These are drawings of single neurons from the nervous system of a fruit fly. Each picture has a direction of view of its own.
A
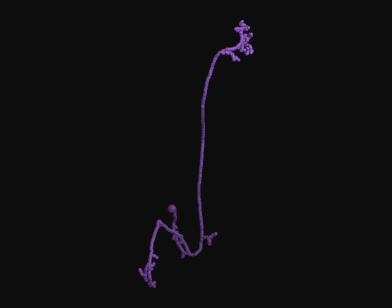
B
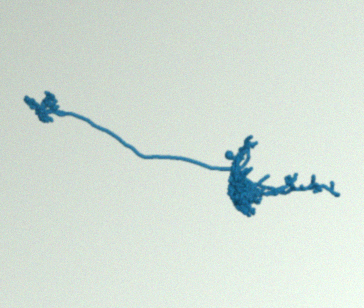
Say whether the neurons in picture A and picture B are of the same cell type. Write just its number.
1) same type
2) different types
2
